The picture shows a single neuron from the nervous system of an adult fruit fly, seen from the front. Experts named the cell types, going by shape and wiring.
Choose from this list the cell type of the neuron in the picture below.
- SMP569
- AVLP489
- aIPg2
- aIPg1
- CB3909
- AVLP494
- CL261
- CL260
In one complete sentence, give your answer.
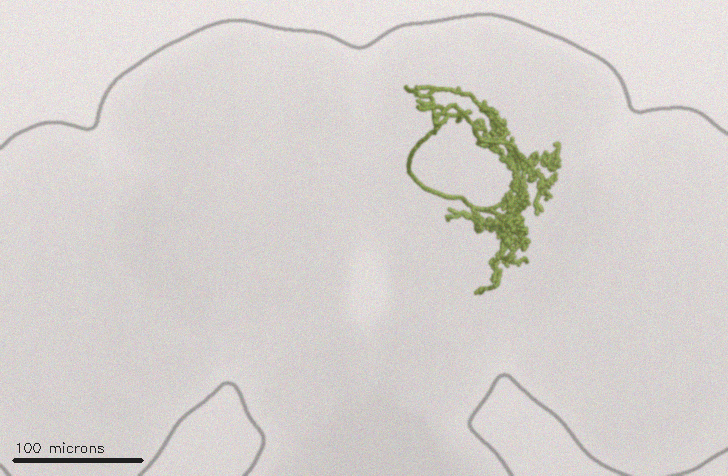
A cell of type AVLP494 is what this neuron is.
